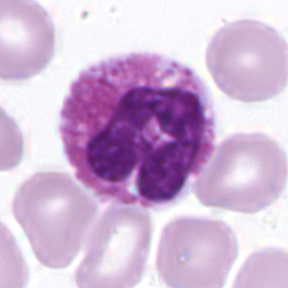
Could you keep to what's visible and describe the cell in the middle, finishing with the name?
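Round, smooth outline. Cytoplasm packed with pink-red granules, the widest granular band lying on the upper left side of the nucleus. A pale gap separates the two nuclear lobes at the bottom of the nucleus. This cell is an eosinophil.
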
